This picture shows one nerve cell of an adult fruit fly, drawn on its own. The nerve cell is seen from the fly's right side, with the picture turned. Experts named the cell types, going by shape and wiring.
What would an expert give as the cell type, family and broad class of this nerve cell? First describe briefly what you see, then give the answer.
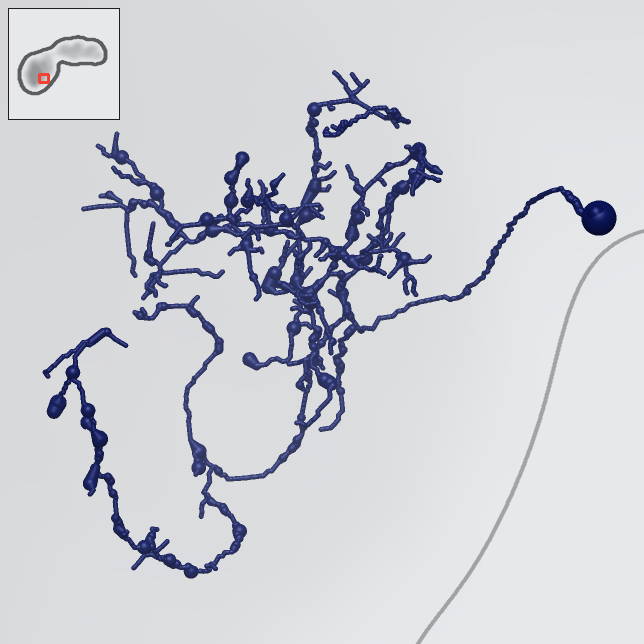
The picture shows dozens of branch ends. As drawn here it is about as wide as it is tall. It is of cell type LHPV4b5. The family is hemilineage SLPp&v1_posterior. This is a central-brain intrinsic neuron.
